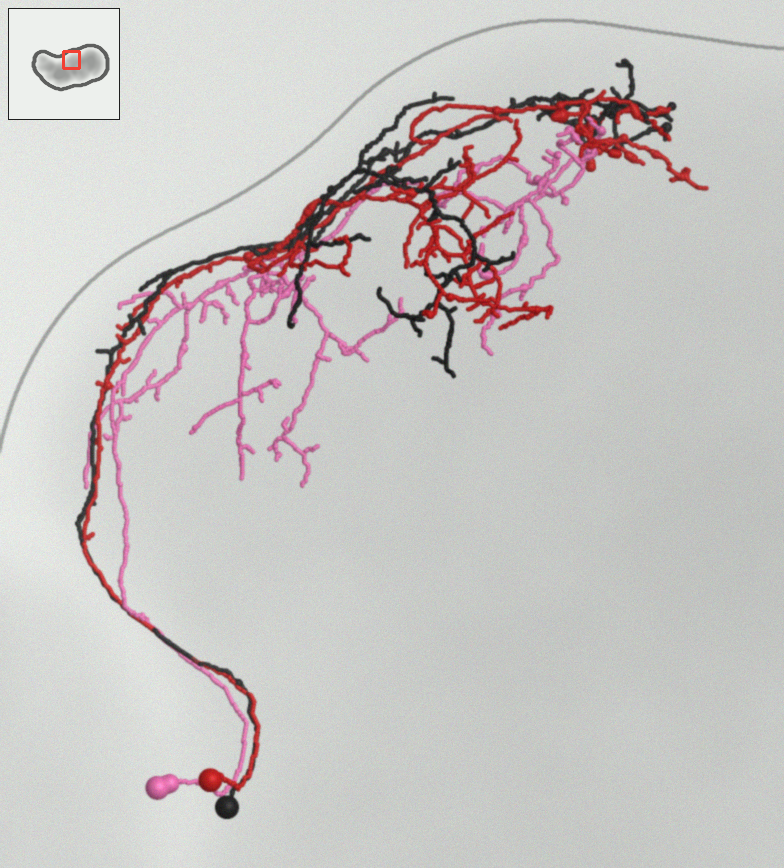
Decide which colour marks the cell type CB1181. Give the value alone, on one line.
red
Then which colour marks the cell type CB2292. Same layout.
pink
